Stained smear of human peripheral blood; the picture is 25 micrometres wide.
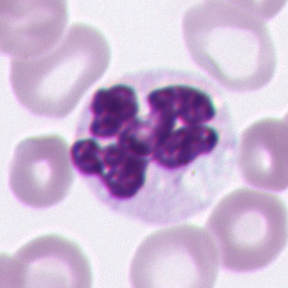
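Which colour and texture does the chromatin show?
It is dark purple and coarsely clumped.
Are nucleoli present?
None are visible in the nucleus.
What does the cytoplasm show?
Its rim is wider toward the lower right than toward the upper left, and no coarse orange-red granules are seen in it.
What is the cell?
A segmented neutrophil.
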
